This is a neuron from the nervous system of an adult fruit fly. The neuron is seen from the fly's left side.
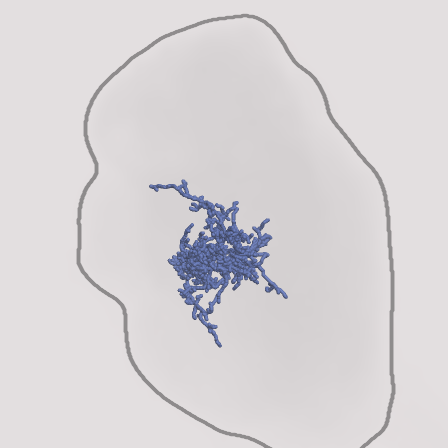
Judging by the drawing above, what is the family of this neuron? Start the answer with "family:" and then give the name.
family: hemilineage WEDa2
